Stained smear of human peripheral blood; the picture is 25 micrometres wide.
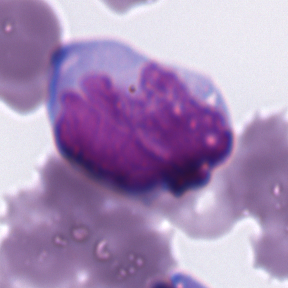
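Myeloblast at the centre of the stained smear. Note the outline: irregular and somewhat angular, not smoothly round. The nuclear material, a broad lumpy mass with a ragged, knobbly edge, sits lower right, leaving the widest band of pale blue cytoplasm upper left.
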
